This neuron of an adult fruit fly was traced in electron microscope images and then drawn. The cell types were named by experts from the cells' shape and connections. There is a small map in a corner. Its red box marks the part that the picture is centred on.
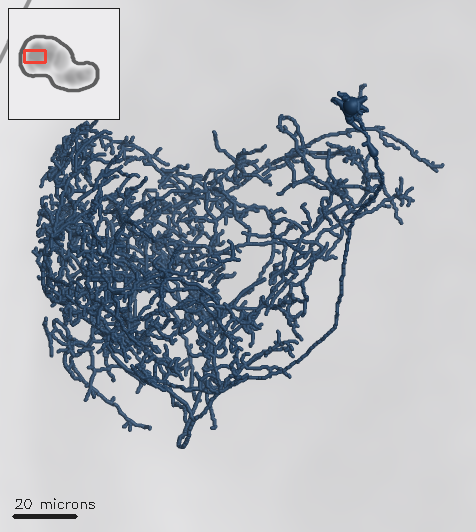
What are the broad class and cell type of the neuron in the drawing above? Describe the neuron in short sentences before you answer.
The cell body can be seen at the upper right of the picture. From left to right in the picture it spans about 130 microns. More than a hundred branch ends can be seen. Its broad class is central-brain intrinsic neuron. It is of cell type AVLP539.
